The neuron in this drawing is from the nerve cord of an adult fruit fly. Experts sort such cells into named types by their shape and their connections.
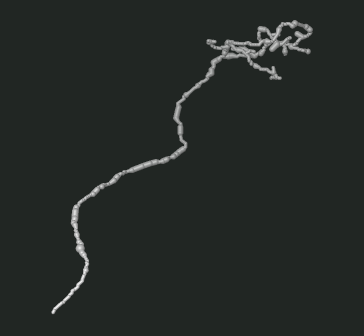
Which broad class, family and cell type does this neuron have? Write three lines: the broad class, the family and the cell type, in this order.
nerve-cord intrinsic neuron
hemilineage 00A
IN00A024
